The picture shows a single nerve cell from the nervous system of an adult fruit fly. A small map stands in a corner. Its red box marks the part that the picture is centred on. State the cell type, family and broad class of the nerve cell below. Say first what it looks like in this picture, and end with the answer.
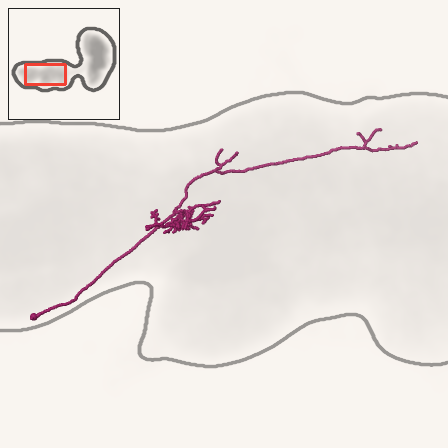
The cell body can be seen at the lower left of the picture. As drawn here it is wider than it is tall. The cell type is IN08B093. The family is hemilineage 08B. Its broad class is nerve-cord intrinsic neuron.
